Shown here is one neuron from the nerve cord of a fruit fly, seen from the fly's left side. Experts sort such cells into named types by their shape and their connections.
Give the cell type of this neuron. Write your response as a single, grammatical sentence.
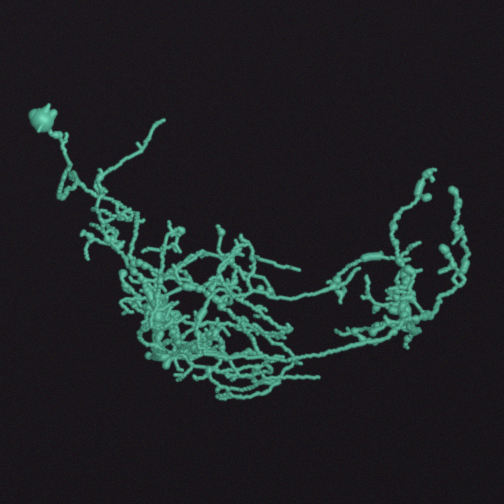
Under cell type classification, the neuron is IN01A039.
